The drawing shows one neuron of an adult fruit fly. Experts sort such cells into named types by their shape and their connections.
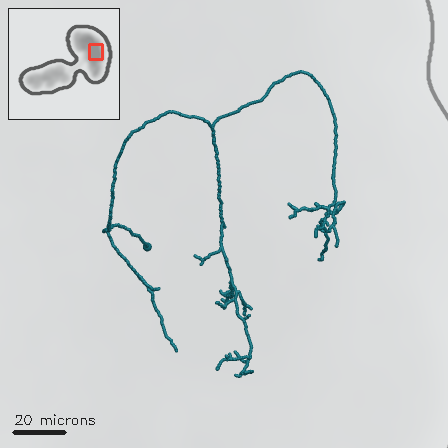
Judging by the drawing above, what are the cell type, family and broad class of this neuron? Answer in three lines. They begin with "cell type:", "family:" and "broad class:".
cell type: LHPV5c3
family: hemilineage DL1_dorsal
broad class: central-brain intrinsic neuron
